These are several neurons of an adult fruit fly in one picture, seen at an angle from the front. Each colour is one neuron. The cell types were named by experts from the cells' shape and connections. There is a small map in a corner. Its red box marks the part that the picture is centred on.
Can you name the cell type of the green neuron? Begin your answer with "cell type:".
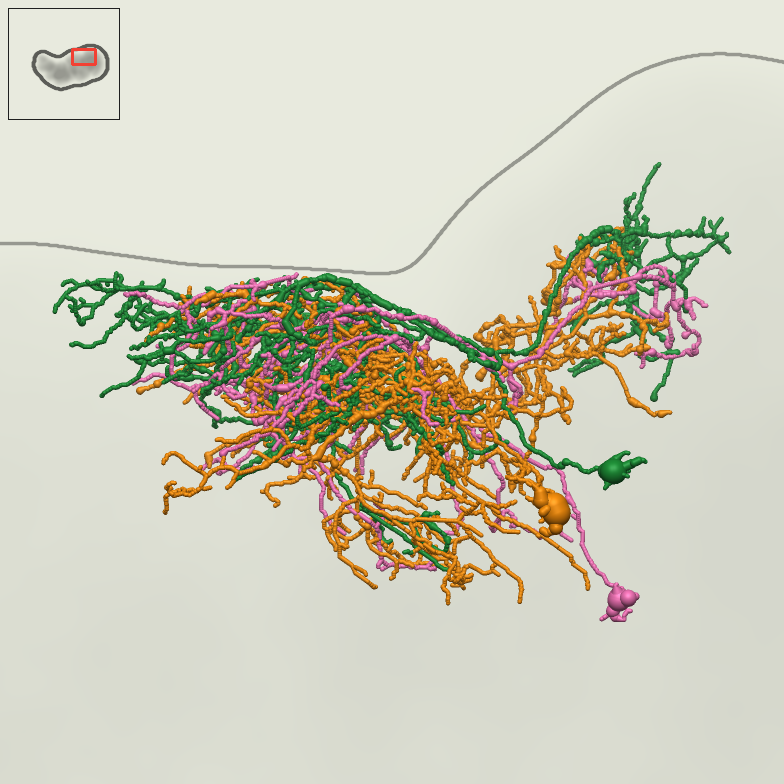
cell type: SMP086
